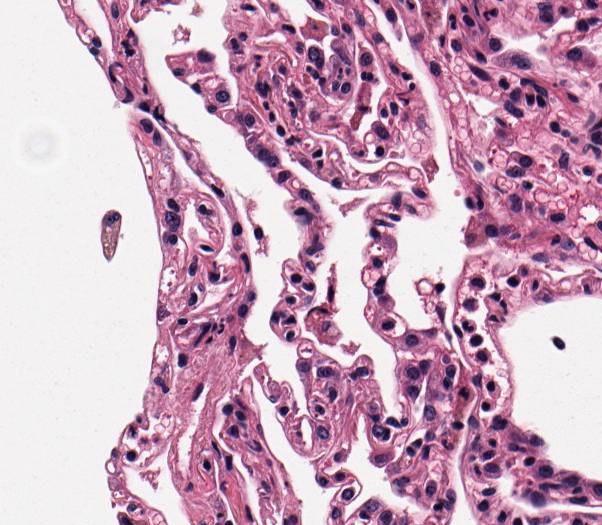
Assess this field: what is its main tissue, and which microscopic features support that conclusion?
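Alveolus is the principal structure. Thin branching septa, running mostly from upper to lower field, separate narrow empty spaces. No smooth muscle bundles or cartilage are present.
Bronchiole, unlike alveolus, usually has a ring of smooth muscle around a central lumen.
The septa carry a single layer of cuboidal cells whose rounded dark nuclei bulge into the spaces.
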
